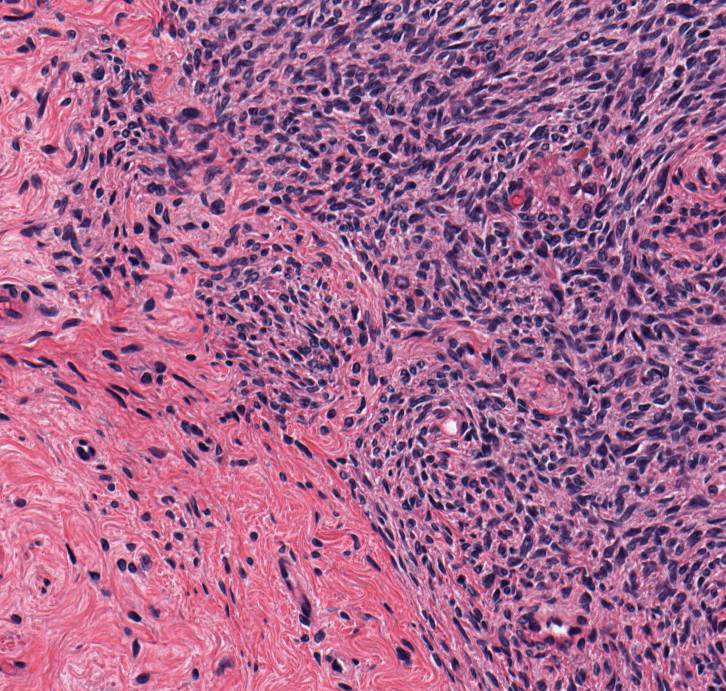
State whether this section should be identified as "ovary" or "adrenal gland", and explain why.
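This section is ovary.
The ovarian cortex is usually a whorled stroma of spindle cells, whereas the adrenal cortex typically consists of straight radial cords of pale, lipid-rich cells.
The densely cellular region in the upper right and centre holds crowded cells with spindle to oval, darkly staining nuclei and scant cytoplasm, matching ovarian spindle cells rather than pale adrenal cells. To the left and lower left lies sparsely cellular fibrous tissue of dense, wavy, pink collagen fibres with scattered elongated nuclei; the boundary runs diagonally from the upper left toward the lower middle.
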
